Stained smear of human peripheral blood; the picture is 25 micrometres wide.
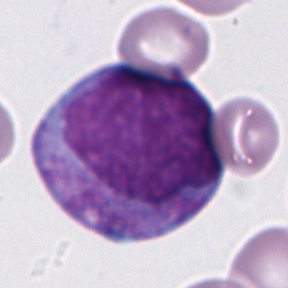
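Promyelocyte, about 17 micrometres across, in a stained peripheral blood smear. The nucleus lies toward the upper right, its chromatin fine and evenly spread rather than clumped. Blue-violet cytoplasm forms a crescent along the lower left side.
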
